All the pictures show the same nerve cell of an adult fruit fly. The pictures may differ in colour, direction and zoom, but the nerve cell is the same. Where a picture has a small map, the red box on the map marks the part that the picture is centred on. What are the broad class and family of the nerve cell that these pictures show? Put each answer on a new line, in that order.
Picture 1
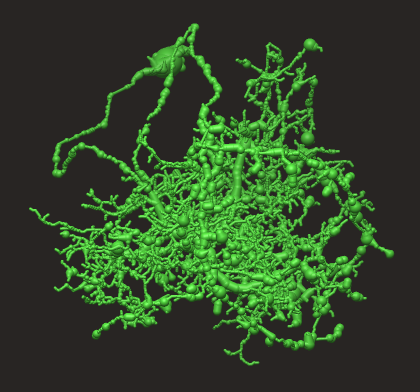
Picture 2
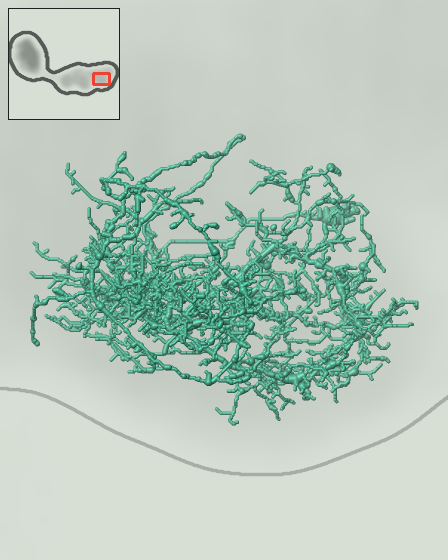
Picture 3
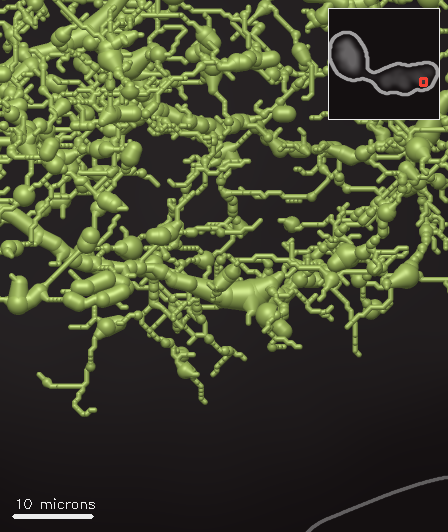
nerve-cord intrinsic neuron
hemilineage 26X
